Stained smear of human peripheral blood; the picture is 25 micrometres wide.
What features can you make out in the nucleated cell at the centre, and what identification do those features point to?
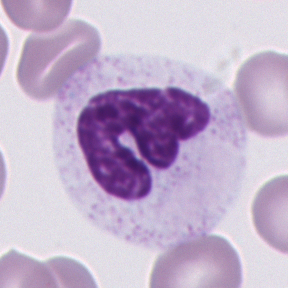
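The outline looks roughly round and smooth, I'd say. The chromatin is dark purple and coarsely clumped, and the cytoplasm is abundant and pale pinkish-lilac, with small pinkish-violet granules scattered throughout. So: a segmented neutrophil.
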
